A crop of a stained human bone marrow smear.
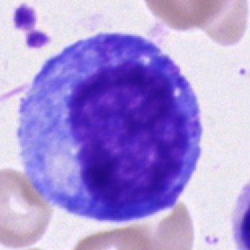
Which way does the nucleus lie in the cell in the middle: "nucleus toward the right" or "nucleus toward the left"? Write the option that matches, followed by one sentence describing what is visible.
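Nucleus toward the right. The nucleus sits off-centre, toward the right side of the cell.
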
